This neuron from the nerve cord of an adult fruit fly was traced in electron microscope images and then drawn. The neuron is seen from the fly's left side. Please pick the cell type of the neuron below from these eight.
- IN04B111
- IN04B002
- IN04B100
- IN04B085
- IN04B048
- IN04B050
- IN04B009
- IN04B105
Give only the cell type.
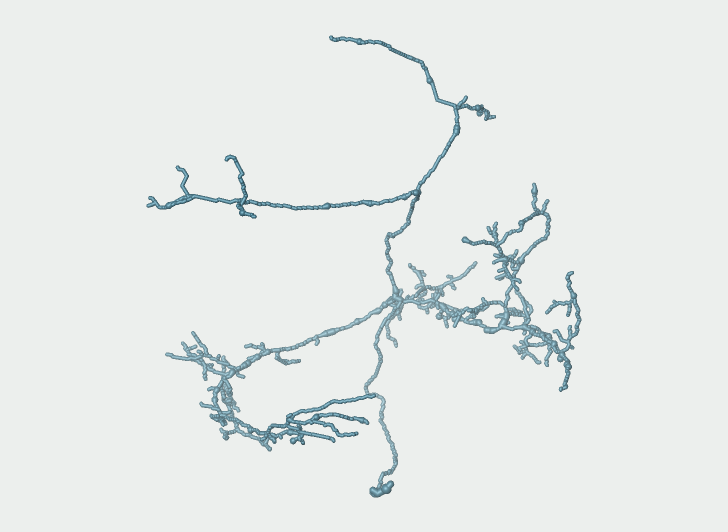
IN04B100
